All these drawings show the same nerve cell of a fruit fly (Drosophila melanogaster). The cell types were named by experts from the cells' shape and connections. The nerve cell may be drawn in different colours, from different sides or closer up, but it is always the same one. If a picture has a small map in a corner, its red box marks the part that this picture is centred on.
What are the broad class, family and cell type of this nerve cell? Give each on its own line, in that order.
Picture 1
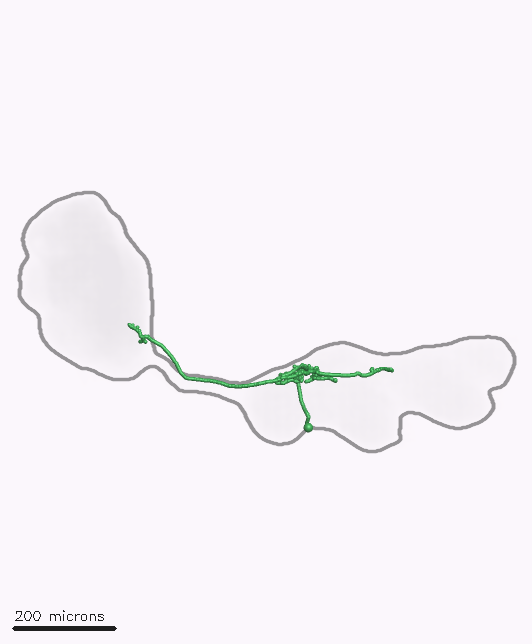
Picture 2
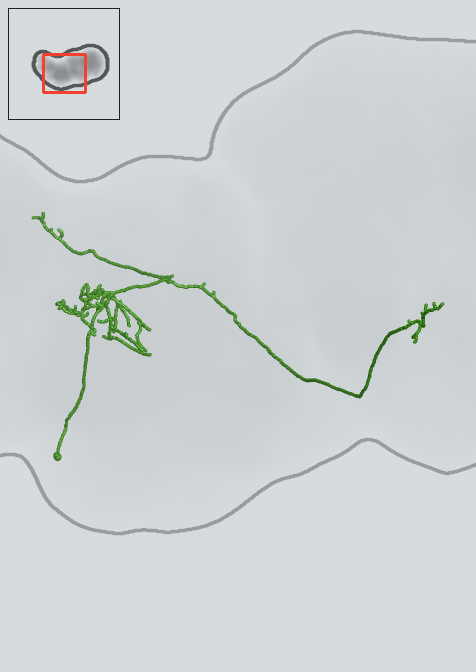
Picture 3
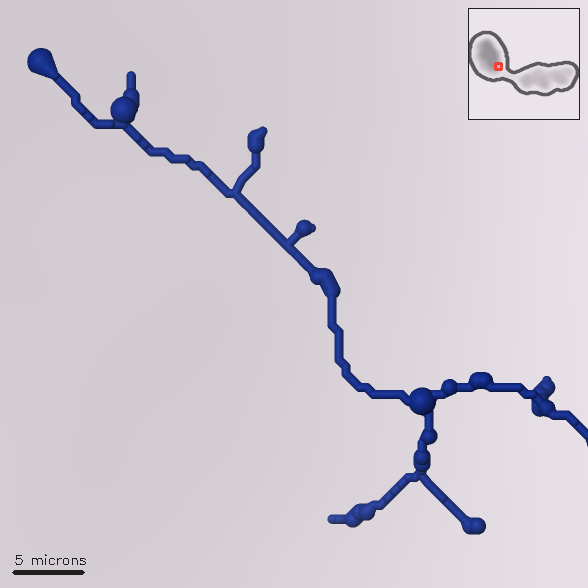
ascending neuron
hemilineage 06A
AN06A112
